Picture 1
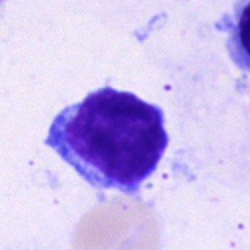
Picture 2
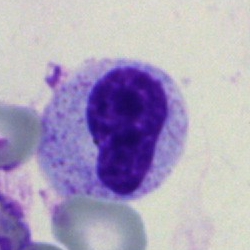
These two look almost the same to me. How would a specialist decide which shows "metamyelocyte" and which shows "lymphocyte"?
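Picture 1 is the lymphocyte and picture 2 is the metamyelocyte. The lymphocyte has an irregular, somewhat angular outline rather than a smoothly round one, while the metamyelocyte is roughly round with a smooth edge. In the lymphocyte, a single unlobed nucleus fills most of the cell, and the cytoplasm is just a narrow rim that is widest on the left.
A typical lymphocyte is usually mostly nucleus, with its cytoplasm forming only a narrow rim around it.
The metamyelocyte has plenty of cytoplasm, pale lilac-grey, with no vacuoles in it. Its nucleus has a notch on the left side that gives it a waisted shape, and it sits off-centre toward the right.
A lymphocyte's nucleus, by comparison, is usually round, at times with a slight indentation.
Both have dark purple, dense chromatin, though in the lymphocyte you can make out faint mottling. No granules show in the lymphocyte's cytoplasm.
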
